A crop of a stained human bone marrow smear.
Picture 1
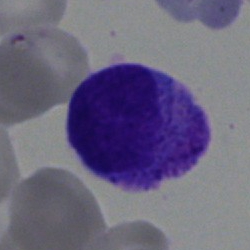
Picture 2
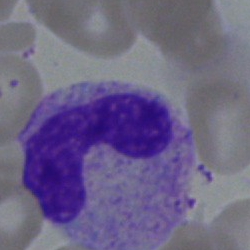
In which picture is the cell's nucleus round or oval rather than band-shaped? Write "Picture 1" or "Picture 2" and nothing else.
Picture 1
